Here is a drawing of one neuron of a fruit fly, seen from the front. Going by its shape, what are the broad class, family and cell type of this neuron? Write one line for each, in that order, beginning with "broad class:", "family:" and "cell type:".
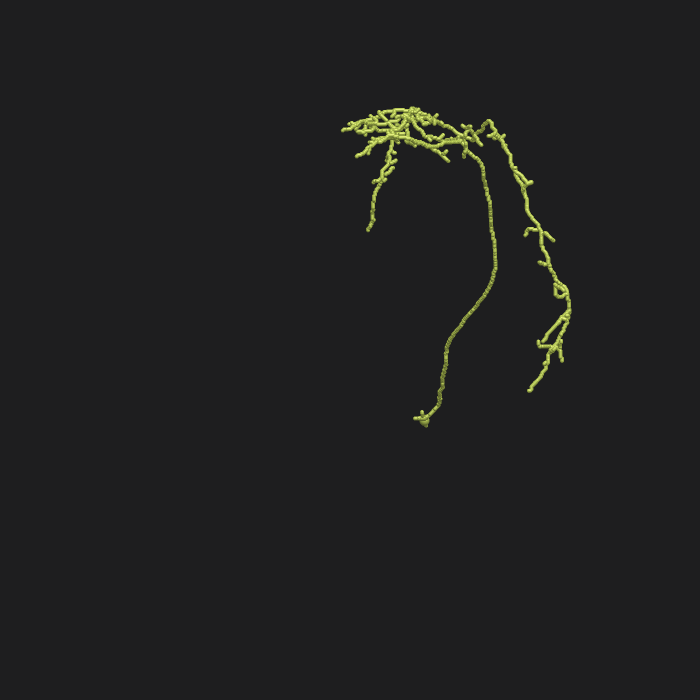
broad class: nerve-cord intrinsic neuron
family: hemilineage 03B
cell type: IN03B071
